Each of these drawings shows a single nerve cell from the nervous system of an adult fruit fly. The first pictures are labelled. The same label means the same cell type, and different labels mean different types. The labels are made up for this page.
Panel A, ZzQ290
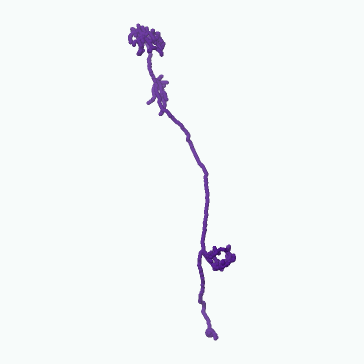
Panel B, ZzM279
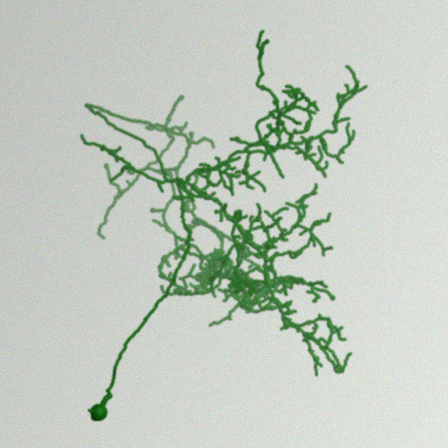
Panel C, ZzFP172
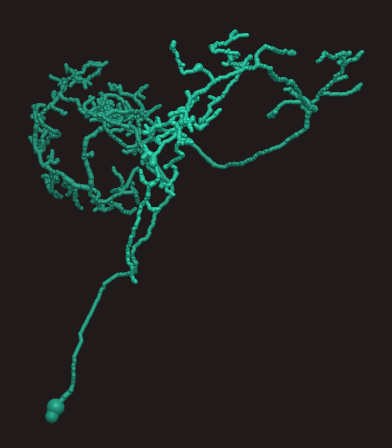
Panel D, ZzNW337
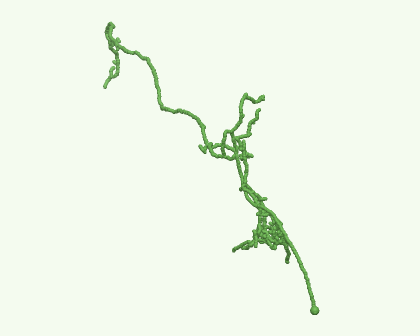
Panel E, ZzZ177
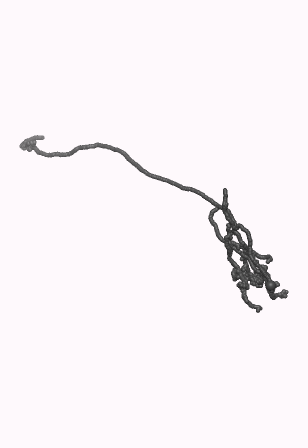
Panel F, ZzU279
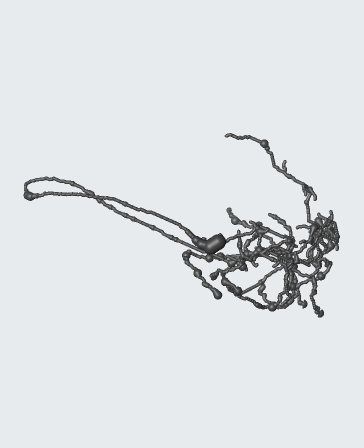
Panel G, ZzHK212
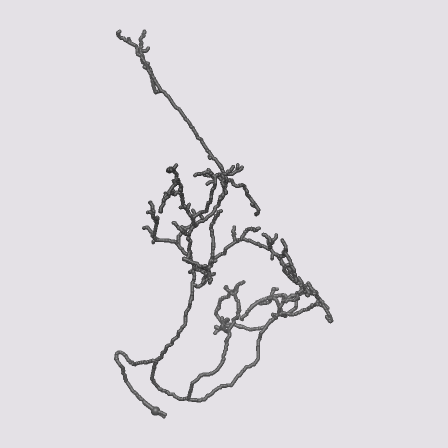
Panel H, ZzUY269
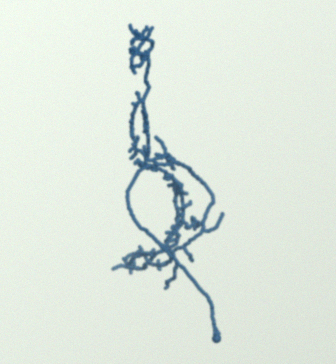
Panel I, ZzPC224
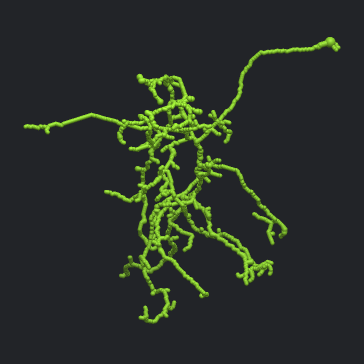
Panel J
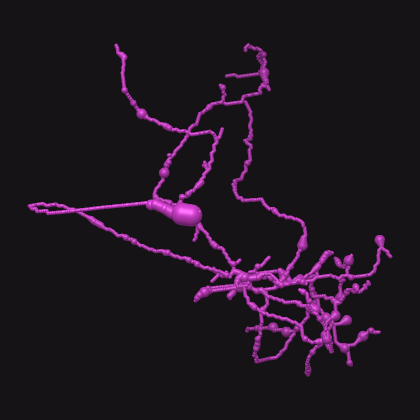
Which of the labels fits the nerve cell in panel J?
ZzU279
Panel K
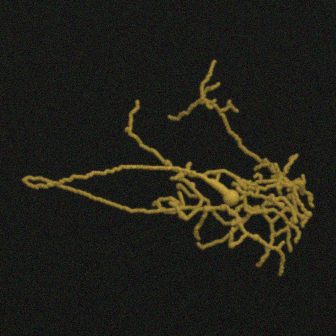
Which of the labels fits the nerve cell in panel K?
ZzU279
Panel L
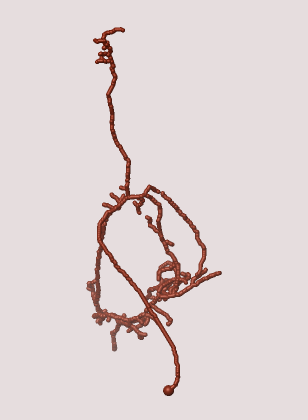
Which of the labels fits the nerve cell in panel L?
ZzUY269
